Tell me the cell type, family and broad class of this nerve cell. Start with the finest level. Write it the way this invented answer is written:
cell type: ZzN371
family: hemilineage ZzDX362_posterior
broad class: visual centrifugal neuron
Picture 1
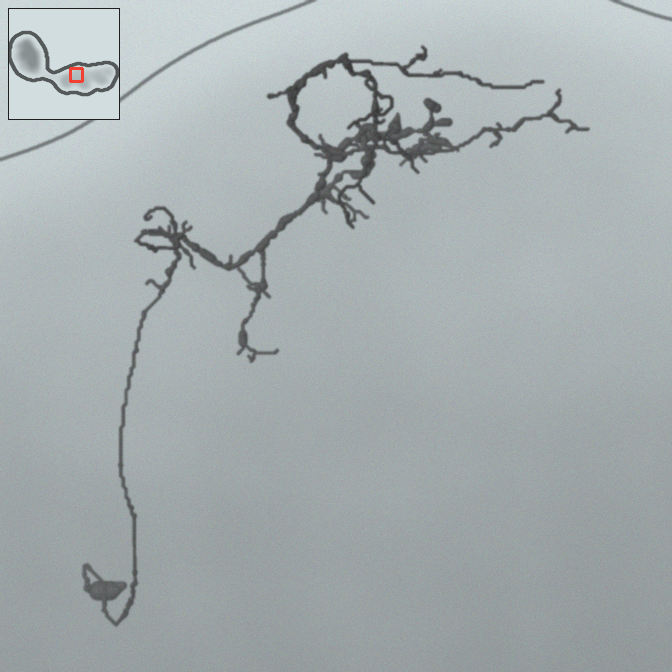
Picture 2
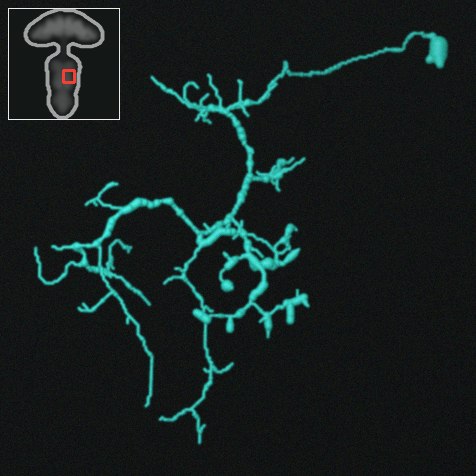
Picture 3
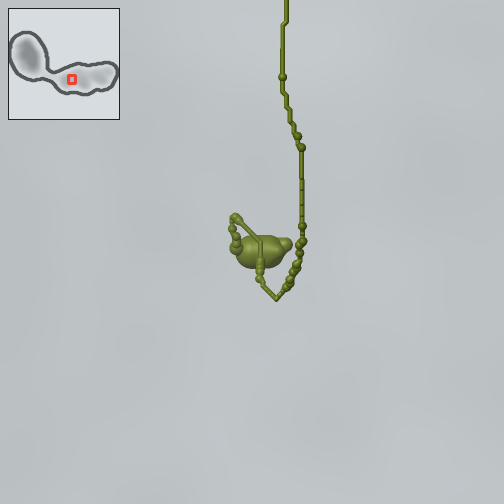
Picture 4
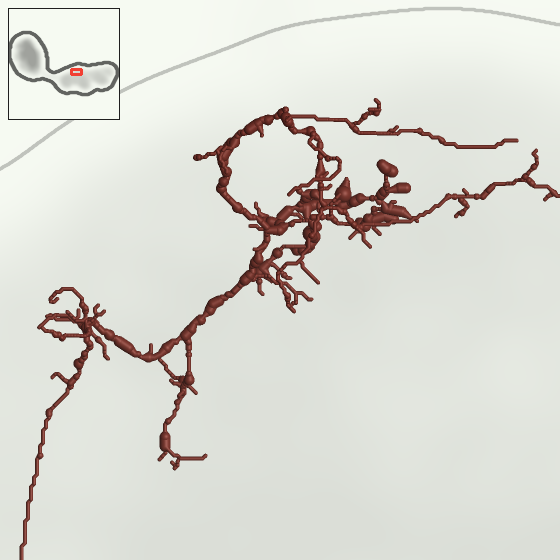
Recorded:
cell type: IN03B077
family: hemilineage 03B
broad class: nerve-cord intrinsic neuron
